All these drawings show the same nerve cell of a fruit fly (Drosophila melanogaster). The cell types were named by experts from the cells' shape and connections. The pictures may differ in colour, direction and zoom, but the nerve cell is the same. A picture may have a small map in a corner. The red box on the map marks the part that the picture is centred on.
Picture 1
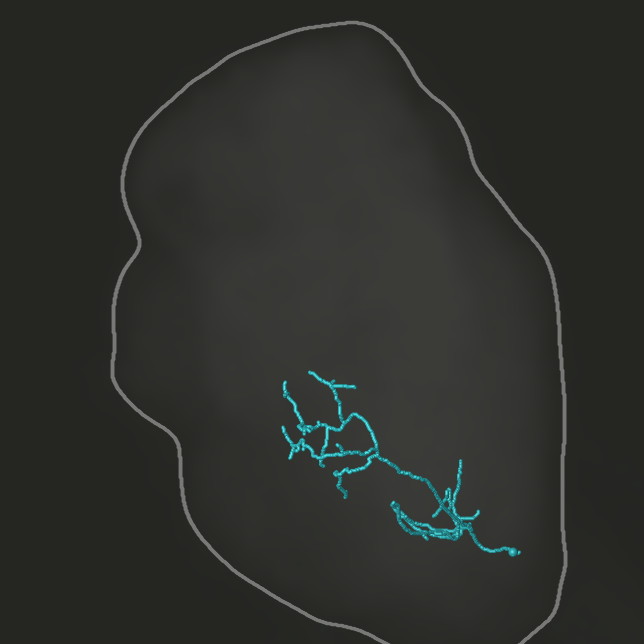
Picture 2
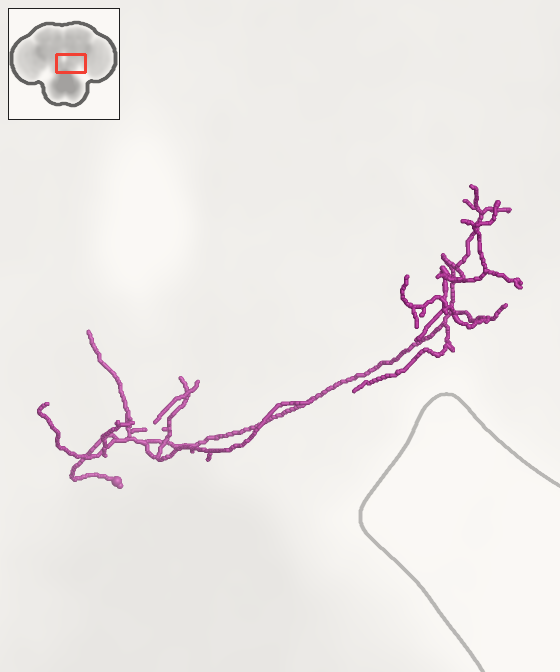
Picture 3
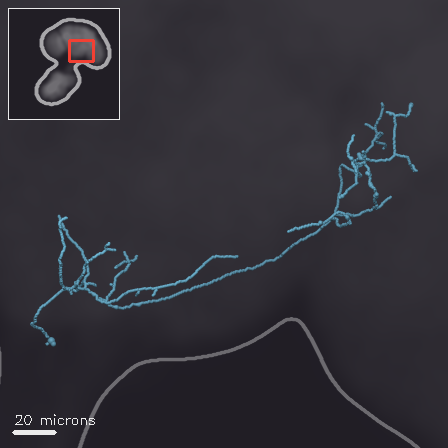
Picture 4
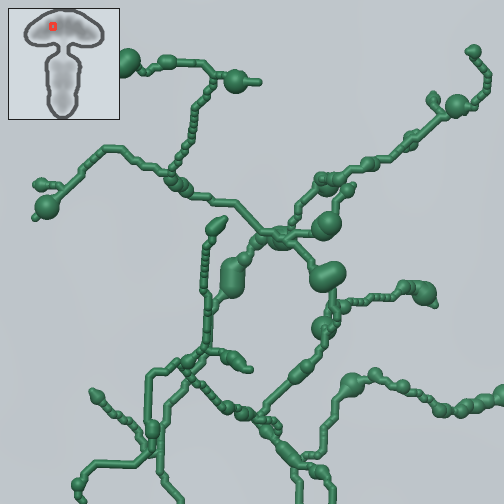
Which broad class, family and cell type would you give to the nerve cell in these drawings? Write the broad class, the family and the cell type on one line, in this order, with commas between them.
central-brain intrinsic neuron, hemilineage LB19, GNG335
